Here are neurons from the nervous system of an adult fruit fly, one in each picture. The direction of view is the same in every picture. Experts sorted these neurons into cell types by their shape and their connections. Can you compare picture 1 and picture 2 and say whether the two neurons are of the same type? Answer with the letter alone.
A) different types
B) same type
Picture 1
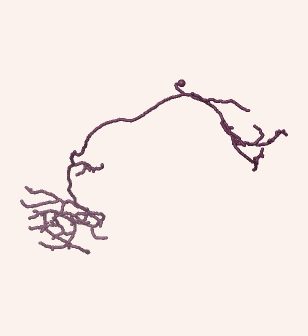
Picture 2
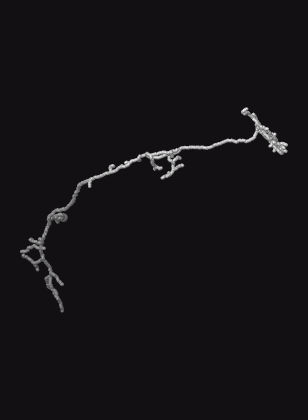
B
